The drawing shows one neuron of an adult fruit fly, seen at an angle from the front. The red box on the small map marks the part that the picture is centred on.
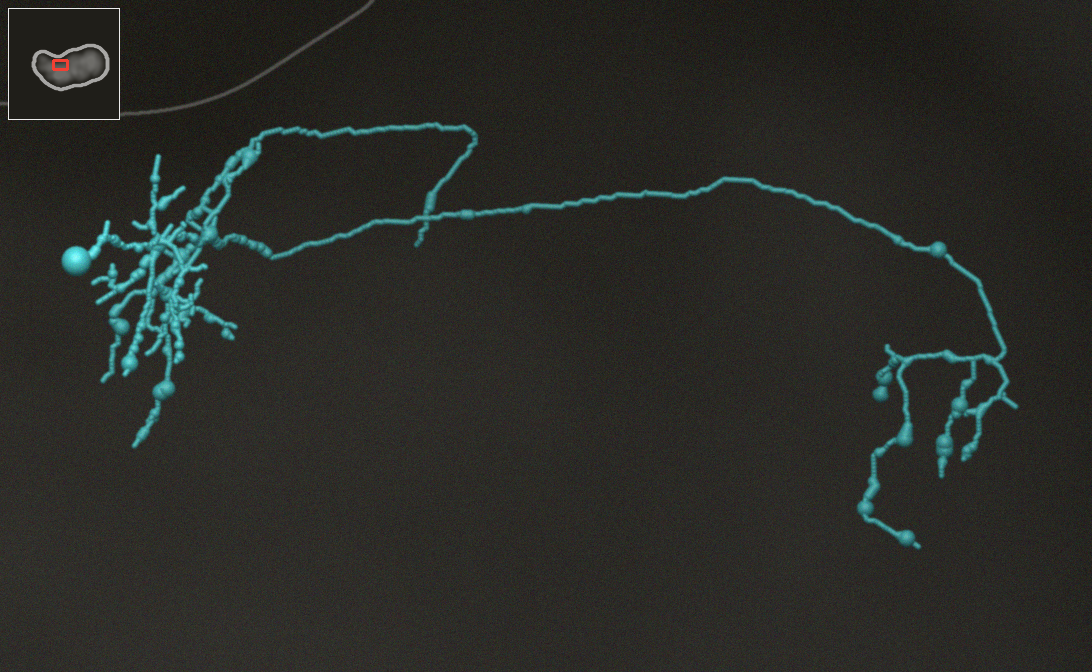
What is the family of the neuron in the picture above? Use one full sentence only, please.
Family Tm is the one that contains this neuron.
